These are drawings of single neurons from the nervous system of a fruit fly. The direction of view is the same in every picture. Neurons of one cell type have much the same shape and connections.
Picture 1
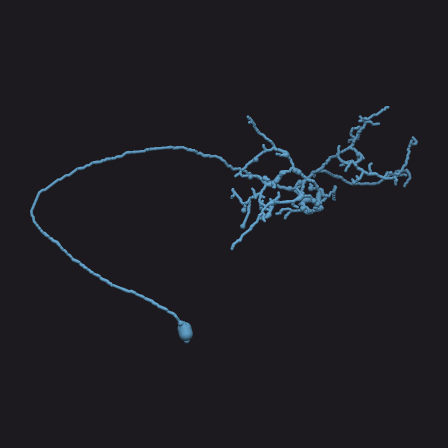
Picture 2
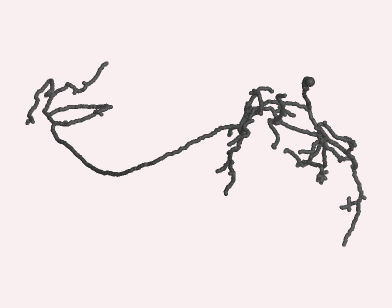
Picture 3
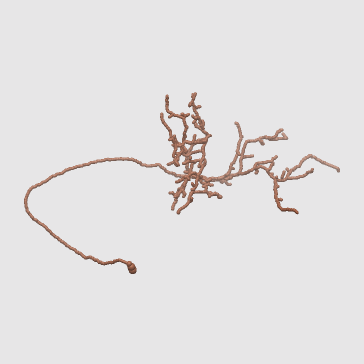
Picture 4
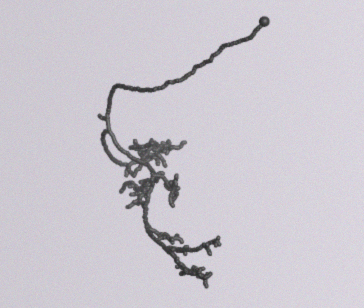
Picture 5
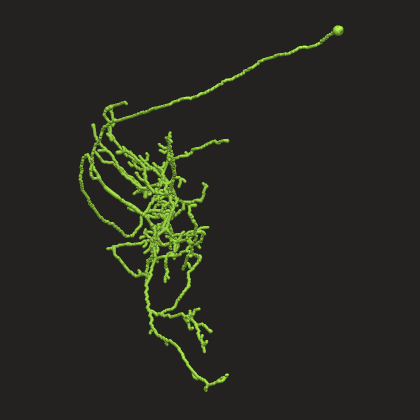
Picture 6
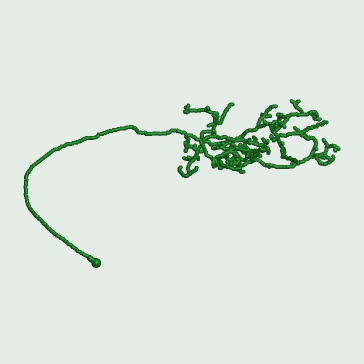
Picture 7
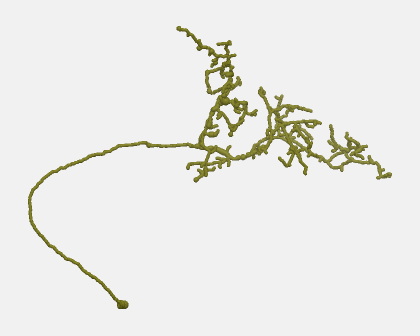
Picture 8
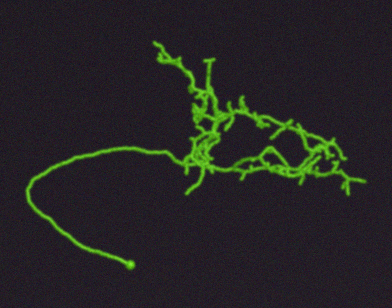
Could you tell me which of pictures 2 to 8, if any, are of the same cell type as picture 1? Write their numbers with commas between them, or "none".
3, 6, 7, 8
